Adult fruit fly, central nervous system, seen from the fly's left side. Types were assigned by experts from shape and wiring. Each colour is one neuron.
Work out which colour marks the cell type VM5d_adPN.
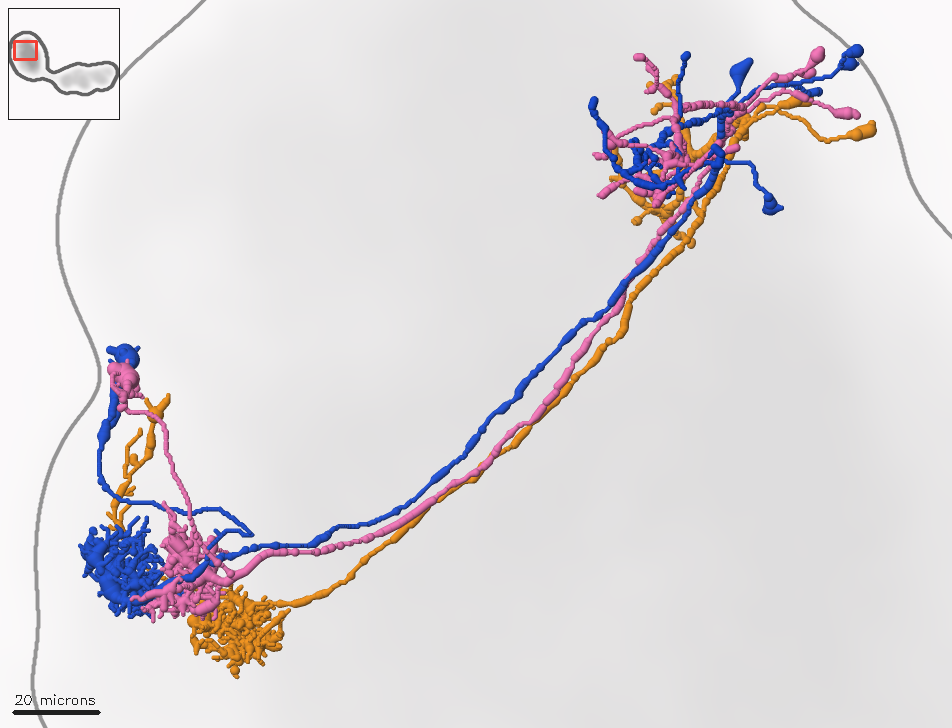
blue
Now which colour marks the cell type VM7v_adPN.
pink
